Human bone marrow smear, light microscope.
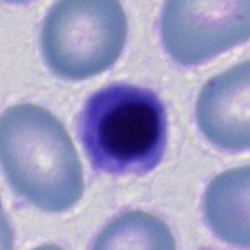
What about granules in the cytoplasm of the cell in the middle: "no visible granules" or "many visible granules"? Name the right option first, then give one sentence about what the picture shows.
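No visible granules. No granules are visible in the cytoplasm.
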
